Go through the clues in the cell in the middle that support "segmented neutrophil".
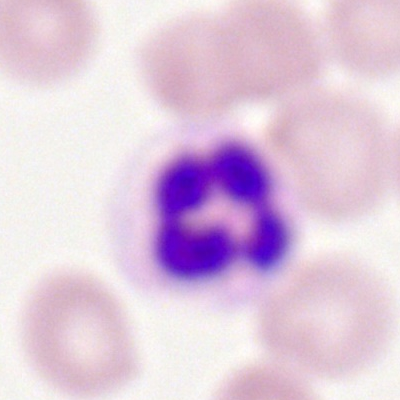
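Nucleus: several separate lobes, ringed around a pale centre.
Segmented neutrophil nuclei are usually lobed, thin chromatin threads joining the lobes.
Lobed nucleus here consistent with that. Chromatin: dense, deep purple.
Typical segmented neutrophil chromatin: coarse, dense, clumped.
Density here agrees. Cytoplasm: pale lilac-pink.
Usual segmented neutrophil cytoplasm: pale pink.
Pale pink tone here in keeping. Cell: segmented neutrophil.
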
